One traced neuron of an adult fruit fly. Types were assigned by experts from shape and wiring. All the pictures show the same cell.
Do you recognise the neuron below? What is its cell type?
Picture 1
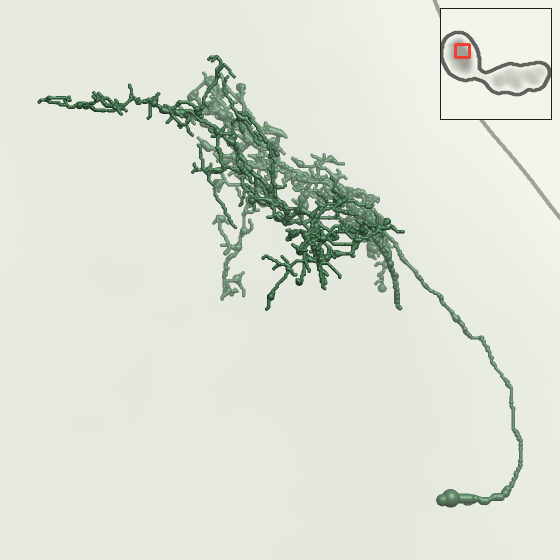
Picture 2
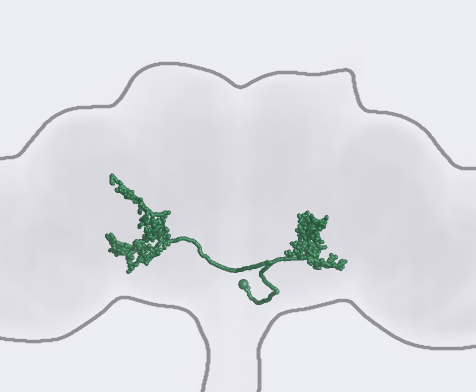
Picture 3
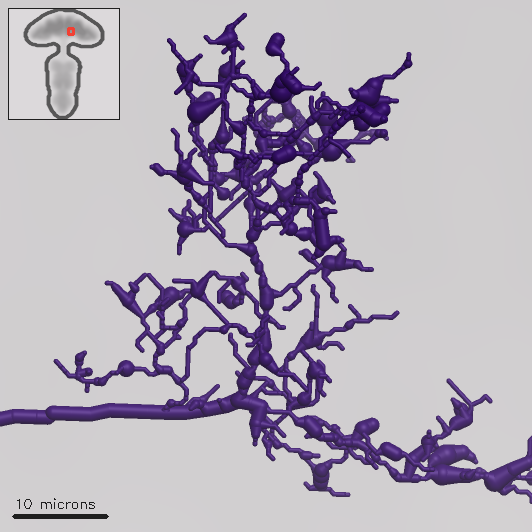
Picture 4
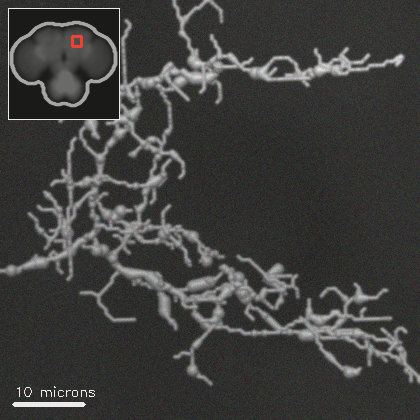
CL353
